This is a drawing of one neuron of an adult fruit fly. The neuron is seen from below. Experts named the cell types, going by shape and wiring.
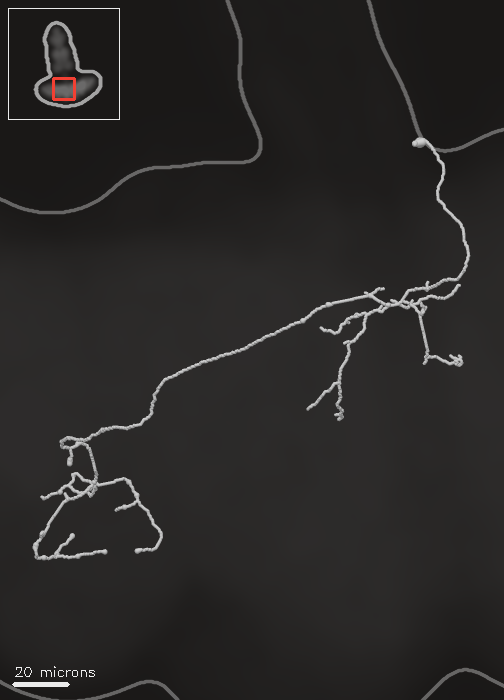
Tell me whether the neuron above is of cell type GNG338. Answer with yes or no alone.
no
